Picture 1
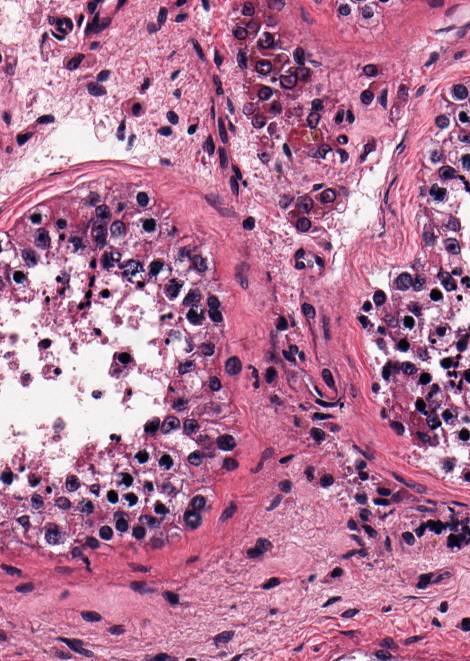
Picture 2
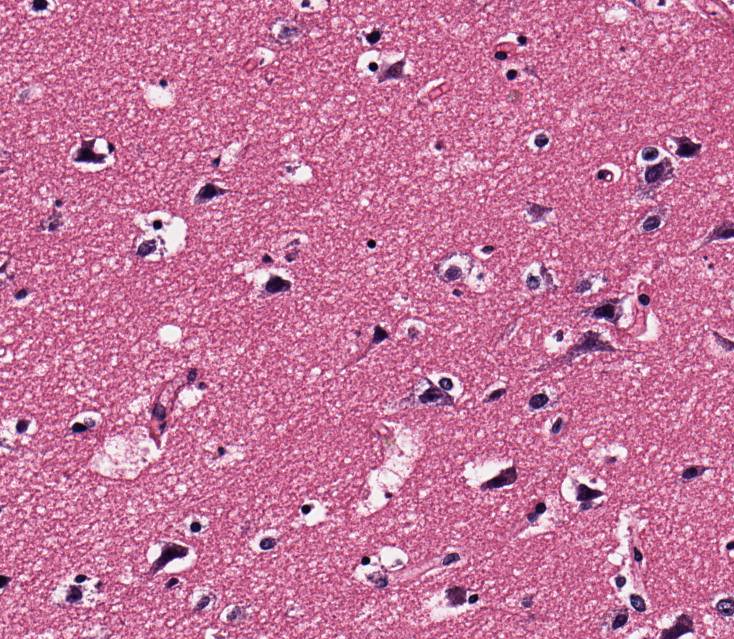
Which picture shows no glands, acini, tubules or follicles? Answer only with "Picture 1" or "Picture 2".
Picture 2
